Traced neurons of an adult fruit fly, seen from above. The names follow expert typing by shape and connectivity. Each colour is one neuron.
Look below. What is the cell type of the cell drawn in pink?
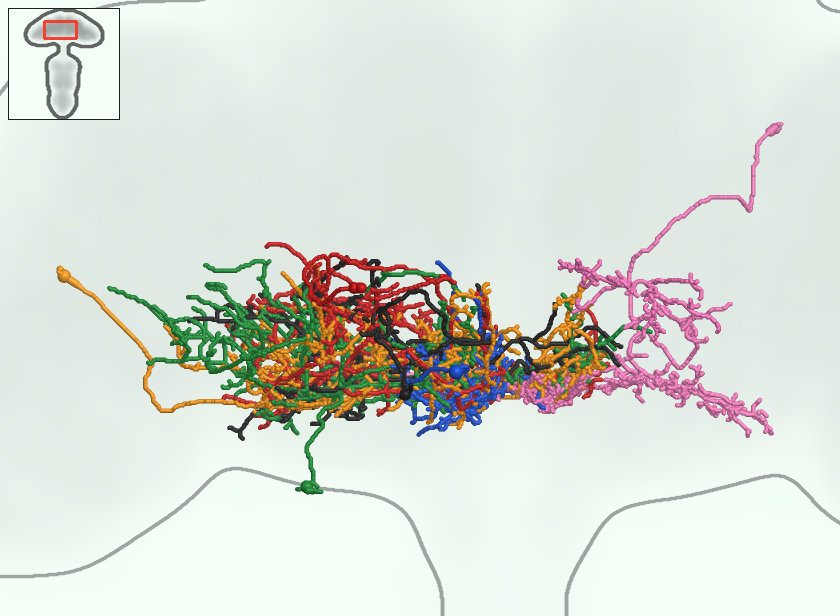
PS050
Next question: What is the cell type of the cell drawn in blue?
IB033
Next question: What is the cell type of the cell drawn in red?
IB117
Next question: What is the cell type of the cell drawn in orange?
IB120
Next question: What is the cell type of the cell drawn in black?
PS107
